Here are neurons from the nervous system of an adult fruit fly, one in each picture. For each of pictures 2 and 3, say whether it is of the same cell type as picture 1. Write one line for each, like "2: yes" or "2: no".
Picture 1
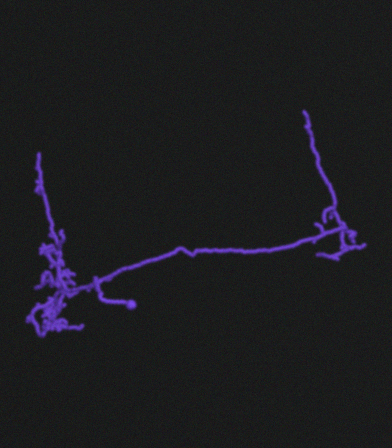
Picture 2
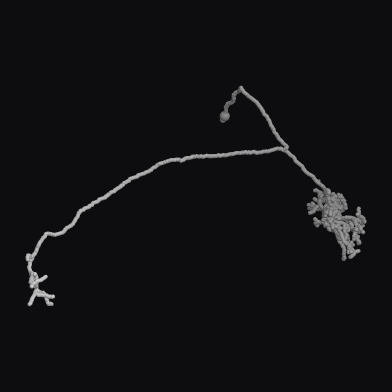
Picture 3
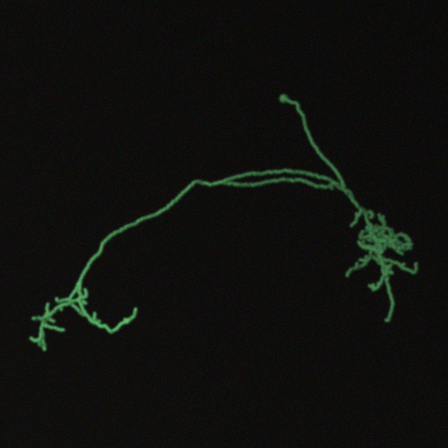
2: no
3: no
